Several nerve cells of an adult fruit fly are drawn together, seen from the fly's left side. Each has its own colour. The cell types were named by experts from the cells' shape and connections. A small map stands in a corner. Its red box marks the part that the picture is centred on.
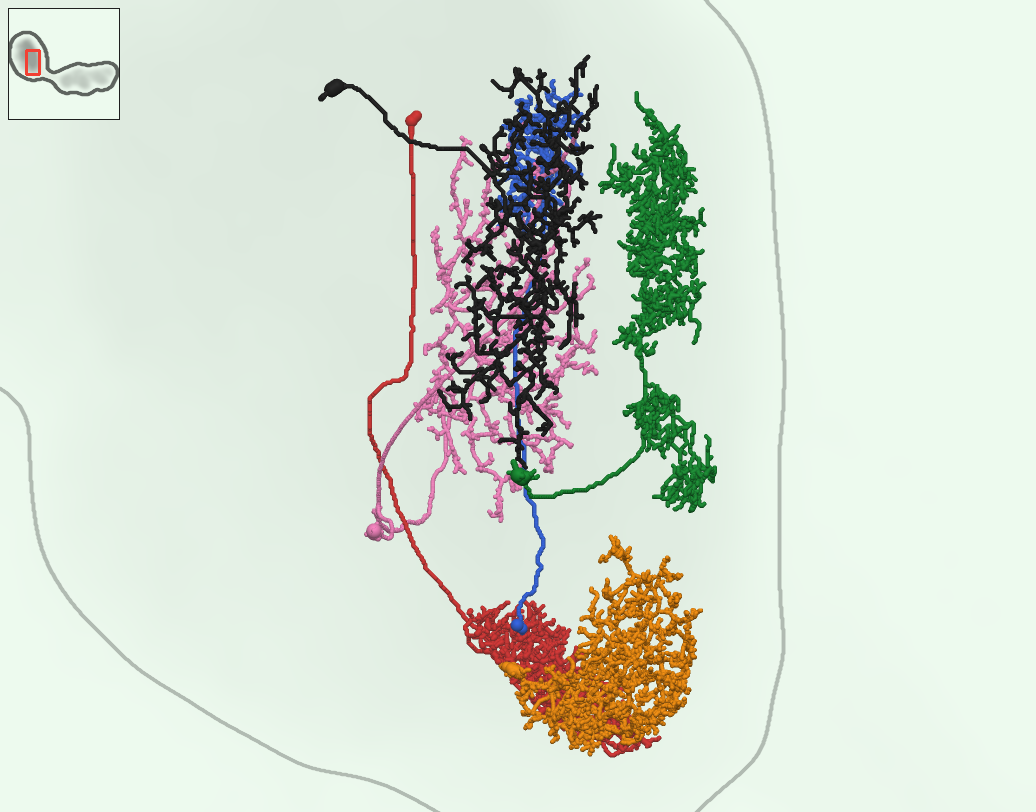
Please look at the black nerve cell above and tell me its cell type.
Pm6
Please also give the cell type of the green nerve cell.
Pm3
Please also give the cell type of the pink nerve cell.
MeVP4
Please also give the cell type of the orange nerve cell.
Pm8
